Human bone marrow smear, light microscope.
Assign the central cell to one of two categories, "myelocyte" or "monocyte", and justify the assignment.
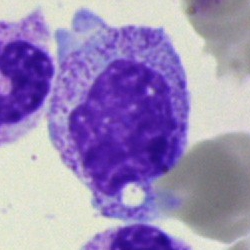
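Myelocyte rather than monocyte. The rim of cytoplasm is widest on the upper left side of the nucleus, and fine purple granules are scattered throughout it. The chromatin is dark purple with a few small pale spots. A single round clear vacuole lies at the lower edge of the cell, just below the nucleus.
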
